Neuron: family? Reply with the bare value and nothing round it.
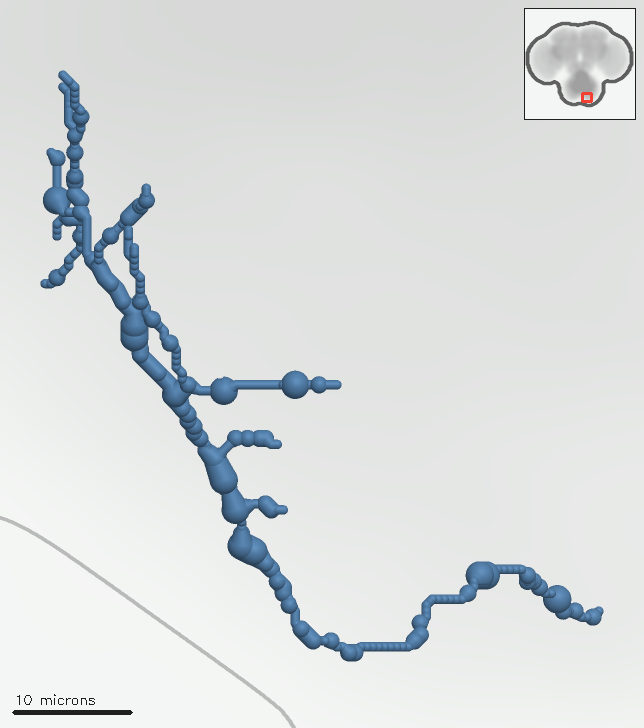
class gustatory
